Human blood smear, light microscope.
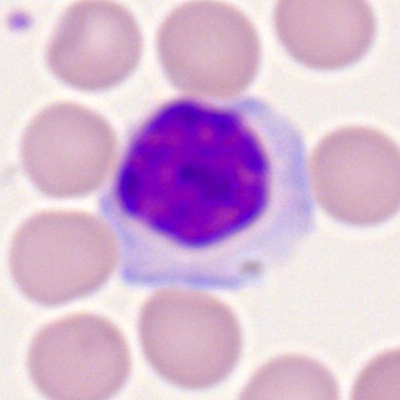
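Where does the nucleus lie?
Toward the upper left, leaving a wider cytoplasmic band, pale blue, on the lower right.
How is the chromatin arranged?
Dark purple and coarsely clumped, with paler patches between.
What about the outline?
Irregular and angular rather than smoothly round.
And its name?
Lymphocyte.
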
